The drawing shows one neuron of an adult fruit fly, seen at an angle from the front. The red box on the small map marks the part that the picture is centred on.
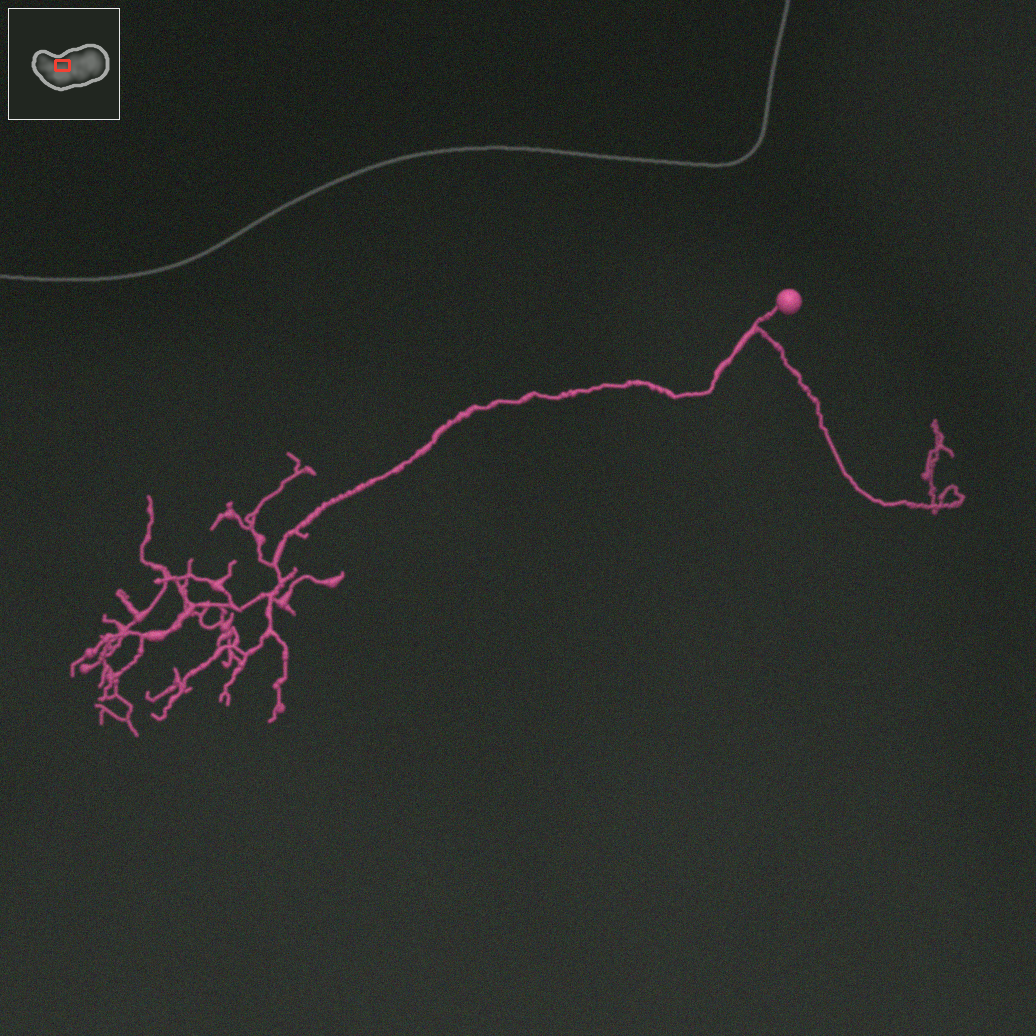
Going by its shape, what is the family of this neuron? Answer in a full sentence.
The family is MeLo.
